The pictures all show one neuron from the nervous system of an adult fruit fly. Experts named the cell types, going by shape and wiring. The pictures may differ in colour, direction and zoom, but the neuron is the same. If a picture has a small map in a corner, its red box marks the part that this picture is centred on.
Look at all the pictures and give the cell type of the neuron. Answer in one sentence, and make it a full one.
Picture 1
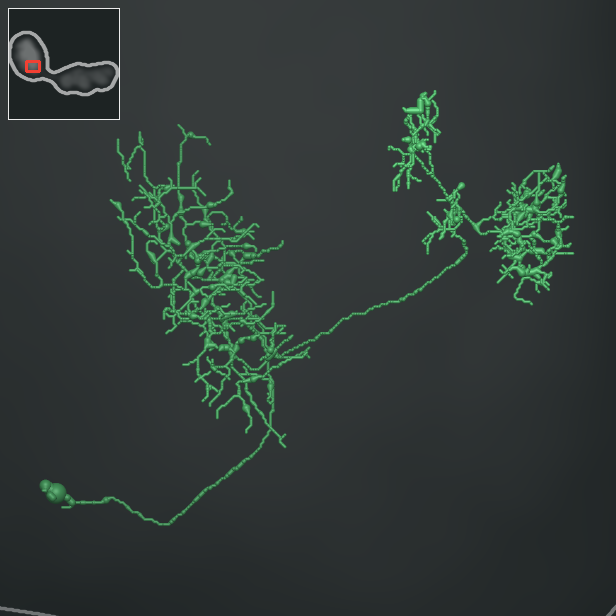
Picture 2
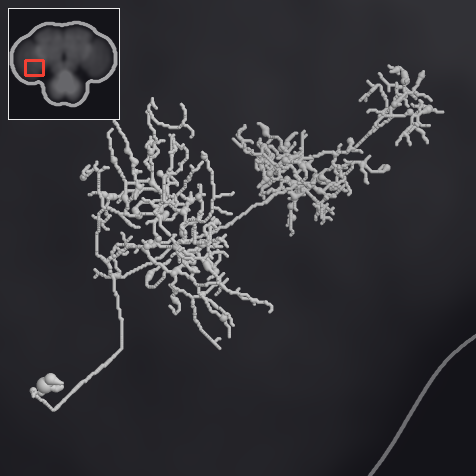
The cell type held by this neuron is TmY16.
